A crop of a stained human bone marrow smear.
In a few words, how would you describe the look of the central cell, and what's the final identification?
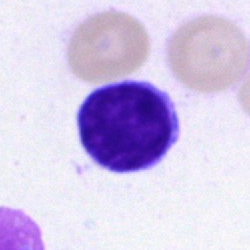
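Nucleus occupies nearly the entire cell, with no nucleolus visible. Cytoplasm is only a scant thin rim, seen mainly on the right, and carries no granules. Result: lymphocyte.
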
